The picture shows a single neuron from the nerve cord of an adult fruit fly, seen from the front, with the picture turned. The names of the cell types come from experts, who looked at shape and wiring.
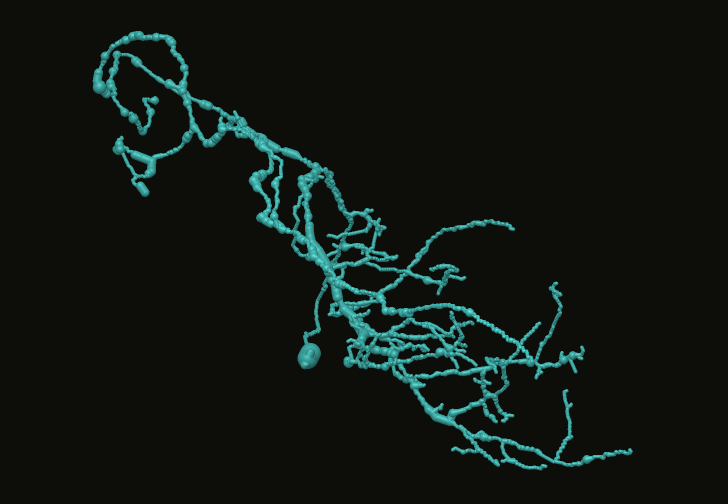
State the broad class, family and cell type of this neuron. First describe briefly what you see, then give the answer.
The picture shows dozens of branch ends. In this view it is about as wide as it is tall. Its broad class is ascending neuron. The family is hemilineage 19B. It is of cell type AN19B046.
